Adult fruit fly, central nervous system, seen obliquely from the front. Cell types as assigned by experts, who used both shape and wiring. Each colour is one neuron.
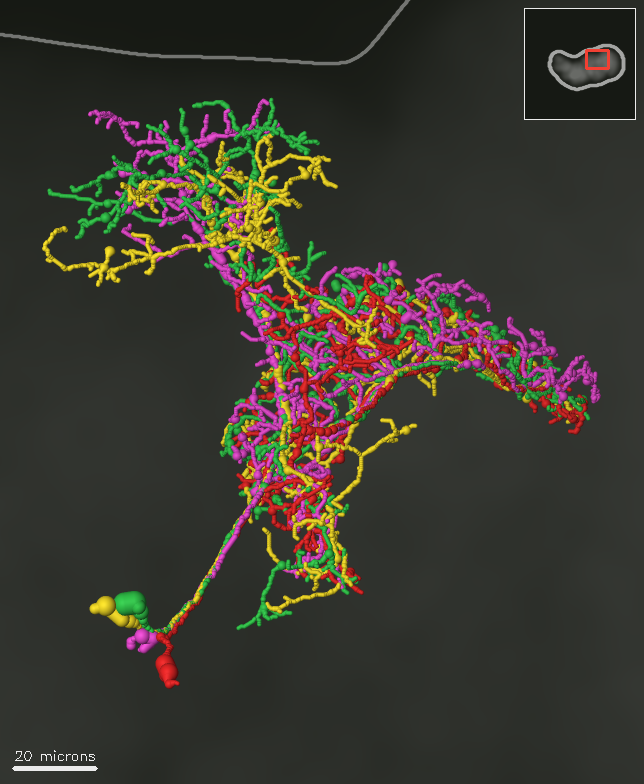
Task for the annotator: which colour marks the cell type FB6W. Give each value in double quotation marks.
"red"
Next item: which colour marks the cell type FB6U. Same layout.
"magenta"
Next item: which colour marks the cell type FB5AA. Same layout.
"green"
